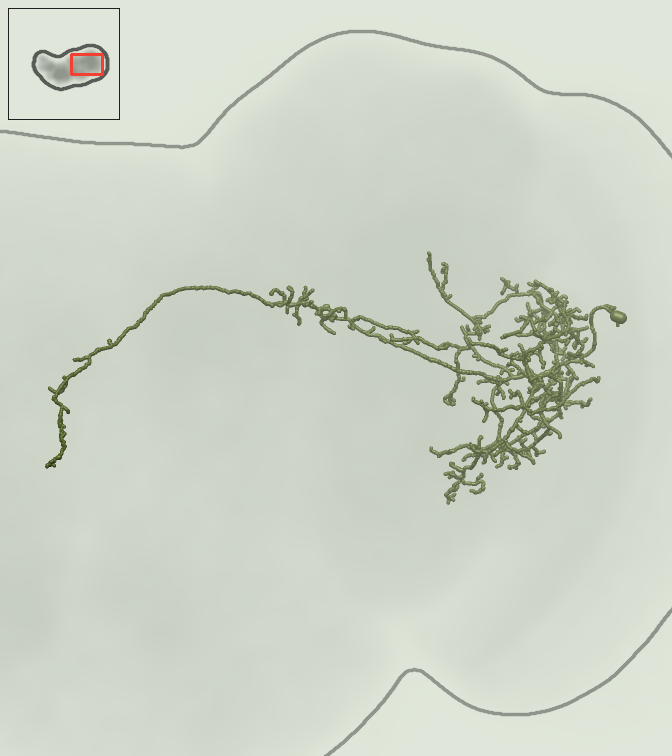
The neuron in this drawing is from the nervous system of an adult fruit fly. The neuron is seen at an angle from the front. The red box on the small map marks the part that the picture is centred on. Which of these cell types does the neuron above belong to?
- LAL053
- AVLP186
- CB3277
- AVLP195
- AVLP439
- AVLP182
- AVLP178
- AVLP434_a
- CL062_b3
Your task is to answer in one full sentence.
The cell type held by this neuron is AVLP178.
